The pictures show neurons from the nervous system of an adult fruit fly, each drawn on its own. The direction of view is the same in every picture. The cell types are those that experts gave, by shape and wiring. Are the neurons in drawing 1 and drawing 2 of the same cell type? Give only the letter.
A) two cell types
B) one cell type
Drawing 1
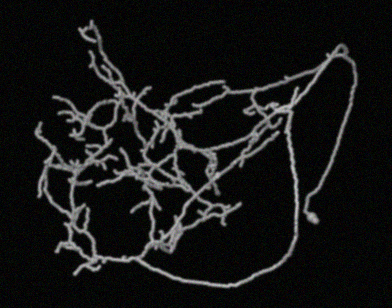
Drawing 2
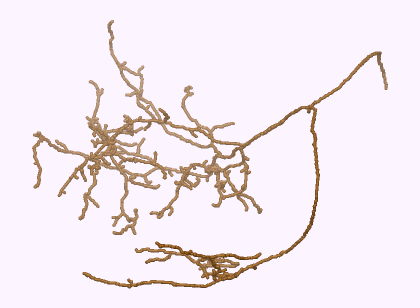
A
